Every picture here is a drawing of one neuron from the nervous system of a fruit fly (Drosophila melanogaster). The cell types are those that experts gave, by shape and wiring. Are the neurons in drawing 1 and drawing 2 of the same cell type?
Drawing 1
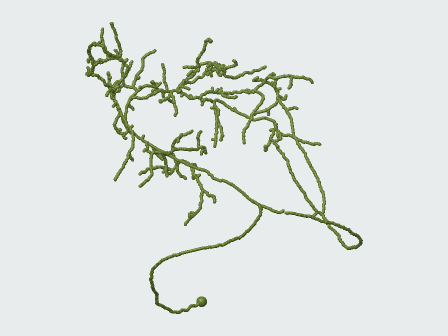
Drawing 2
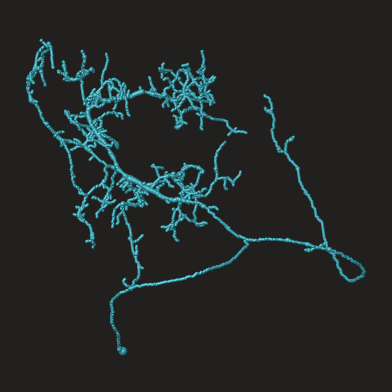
yes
